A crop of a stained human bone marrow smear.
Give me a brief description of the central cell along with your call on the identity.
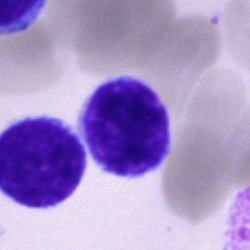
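Outline first: round to slightly oval, and smooth. Cytoplasm next: hardly any can be seen around the nucleus. Chromatin: dense and dark purple, with faint mottling. Nucleoli: none distinct are visible. Last, the name: lymphocyte.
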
